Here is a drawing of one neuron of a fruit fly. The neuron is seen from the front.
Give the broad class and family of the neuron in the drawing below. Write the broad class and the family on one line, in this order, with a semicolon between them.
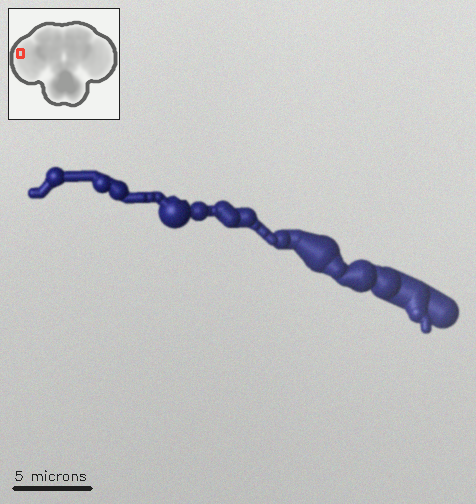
photoreceptor or other optic-lobe sensory neuron; class visual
